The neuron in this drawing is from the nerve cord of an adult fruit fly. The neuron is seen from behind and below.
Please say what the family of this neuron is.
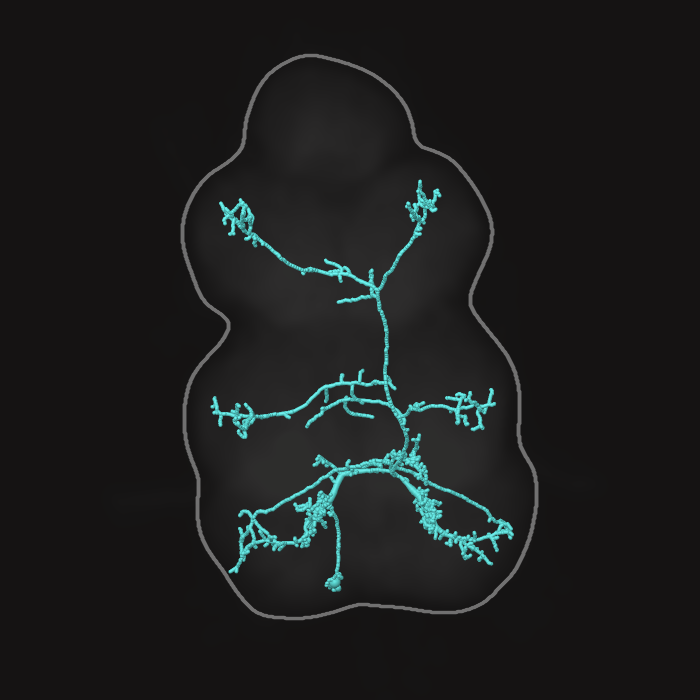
hemilineage 07B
